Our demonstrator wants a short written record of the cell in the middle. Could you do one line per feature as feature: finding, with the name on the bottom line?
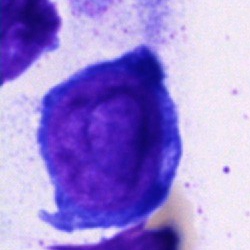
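Outline: irregular, somewhat angular, not smoothly round
Cytoplasm: a deep, intense blue
Chromatin: fine and evenly spread, no coarse clumps that I can see
Lower left: a small flap of cytoplasm jutting out
Name: proerythroblast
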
